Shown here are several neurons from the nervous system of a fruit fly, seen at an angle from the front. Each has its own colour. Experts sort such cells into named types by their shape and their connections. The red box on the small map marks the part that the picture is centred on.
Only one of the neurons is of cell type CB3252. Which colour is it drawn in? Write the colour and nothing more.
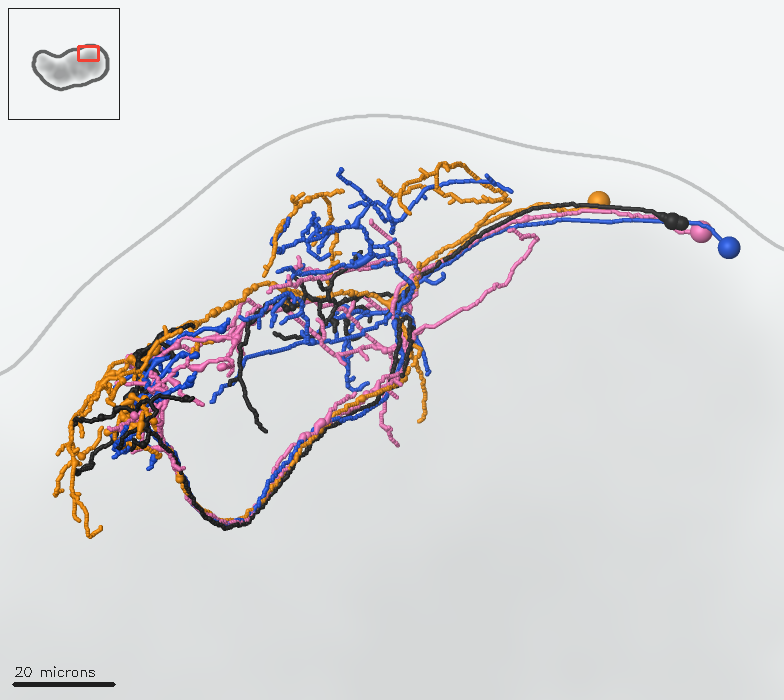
blue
